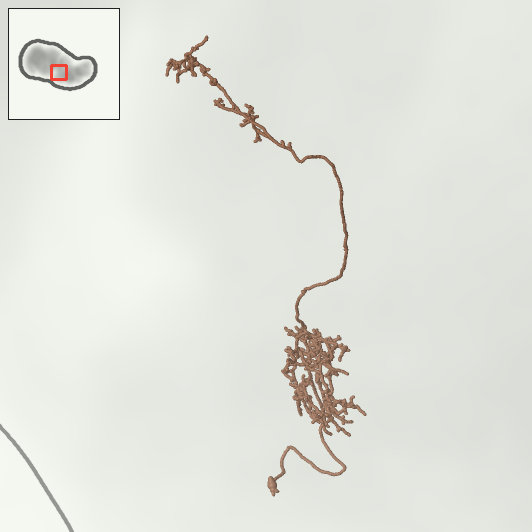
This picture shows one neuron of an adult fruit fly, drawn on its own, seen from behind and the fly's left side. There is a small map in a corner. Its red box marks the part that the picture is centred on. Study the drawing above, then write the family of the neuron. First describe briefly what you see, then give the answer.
The cell body can be seen at the bottom of the picture. In this view it is taller than it is wide. Its broad class is optic-lobe intrinsic neuron. Its family is Tm.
